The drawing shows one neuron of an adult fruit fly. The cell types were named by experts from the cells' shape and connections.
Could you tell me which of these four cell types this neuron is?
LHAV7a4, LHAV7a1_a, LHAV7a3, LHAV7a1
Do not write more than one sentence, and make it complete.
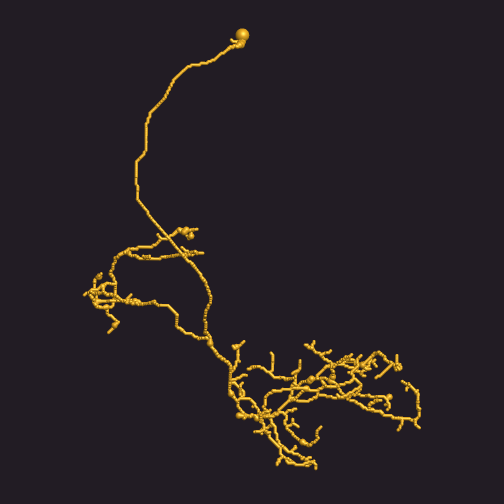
For this neuron, the cell type is LHAV7a4.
